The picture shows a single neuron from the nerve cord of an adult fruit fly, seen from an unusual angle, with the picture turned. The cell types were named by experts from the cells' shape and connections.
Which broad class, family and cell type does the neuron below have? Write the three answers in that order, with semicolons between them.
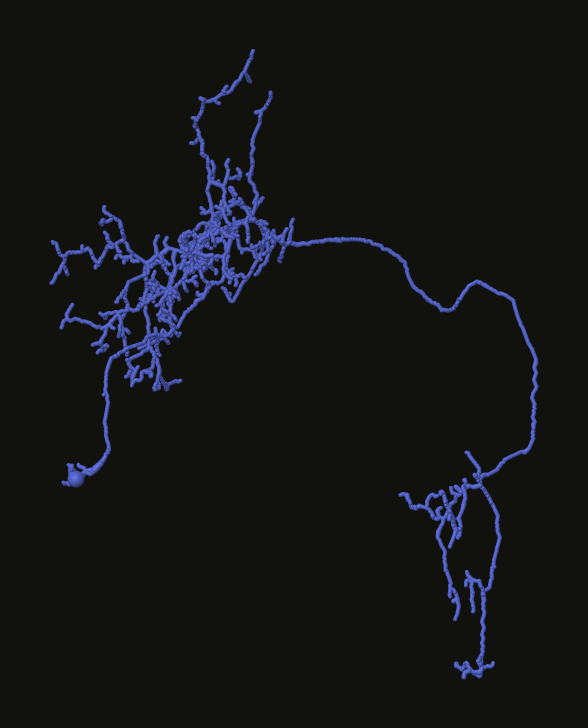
nerve-cord intrinsic neuron; hemilineage 14B; IN14B012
